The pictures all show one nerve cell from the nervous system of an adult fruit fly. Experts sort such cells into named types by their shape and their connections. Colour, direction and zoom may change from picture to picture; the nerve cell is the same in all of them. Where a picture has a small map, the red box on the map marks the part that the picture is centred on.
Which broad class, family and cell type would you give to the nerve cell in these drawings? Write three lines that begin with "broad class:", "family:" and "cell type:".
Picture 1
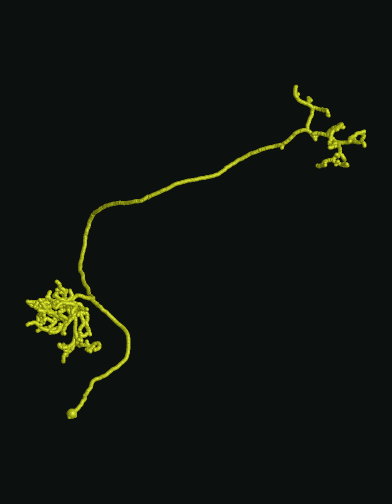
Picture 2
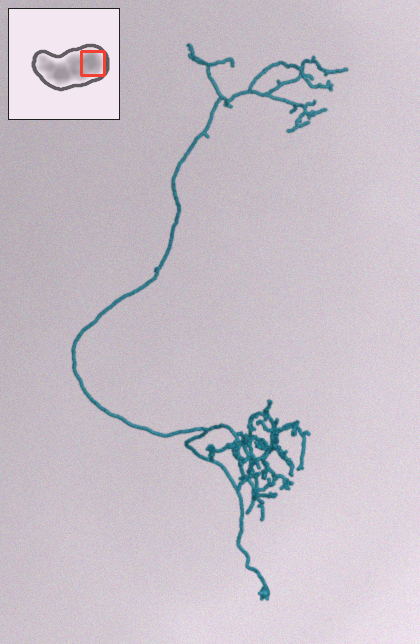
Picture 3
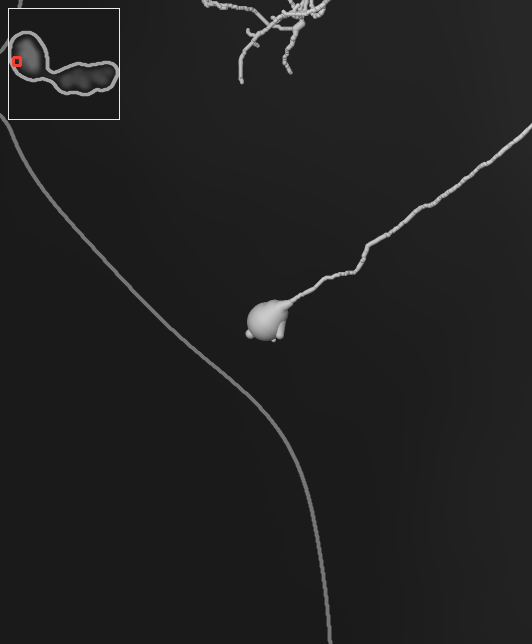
broad class: central-brain intrinsic neuron
family: hemilineage ALv1
cell type: M_vPNml68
